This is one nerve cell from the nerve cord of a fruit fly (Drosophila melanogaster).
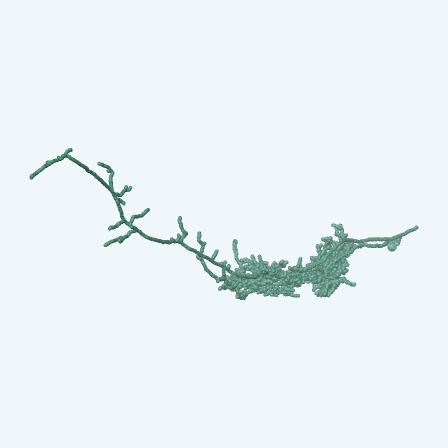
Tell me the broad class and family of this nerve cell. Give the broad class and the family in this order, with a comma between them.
ascending neuron, hemilineage 17A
